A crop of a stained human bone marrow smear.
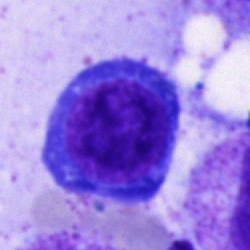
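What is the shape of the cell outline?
Smooth and roughly round.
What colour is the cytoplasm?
Deep blue.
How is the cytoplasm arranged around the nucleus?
As a band on all sides, widest at the lower left, with no granules visible in it.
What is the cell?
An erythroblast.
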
